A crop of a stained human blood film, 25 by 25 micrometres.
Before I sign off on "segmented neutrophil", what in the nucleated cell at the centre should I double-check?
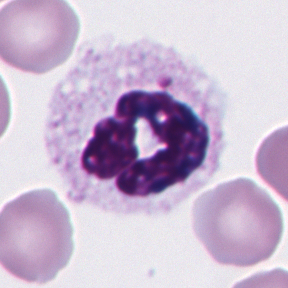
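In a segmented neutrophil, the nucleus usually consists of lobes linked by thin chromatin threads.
The nucleus here is lobed, which fits, and it curves around a pale central gap to form a nearly closed ring.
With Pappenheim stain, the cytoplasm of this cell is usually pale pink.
The broad rim of pale pink-lilac cytoplasm around the nucleus agrees with this. The chromatin is dense and dark purple throughout, and fine pink-violet granules fill the cytoplasm.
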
